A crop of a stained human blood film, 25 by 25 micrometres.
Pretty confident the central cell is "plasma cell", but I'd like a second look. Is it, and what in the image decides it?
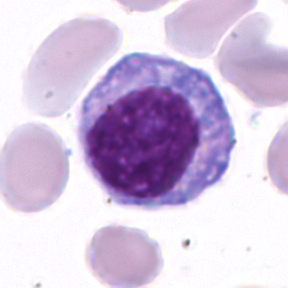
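Two features decide: the cytoplasm is blue and deepest at the cell rim, and the nucleus lies toward the lower left of the cell.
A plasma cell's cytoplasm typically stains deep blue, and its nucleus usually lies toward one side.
The name plasma cell fits this cell; hairy cell does not. The cell is about 14 micrometres across and has a slightly angular outline. Its nucleus is round to slightly oval without indentation, measures about 9 micrometres and fills about 50% of the cell's area. No distinct nucleolus is visible.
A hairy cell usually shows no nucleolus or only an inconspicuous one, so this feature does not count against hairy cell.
The cytoplasm holds no coarse granules, and red cells surround the cell without overlapping it.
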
